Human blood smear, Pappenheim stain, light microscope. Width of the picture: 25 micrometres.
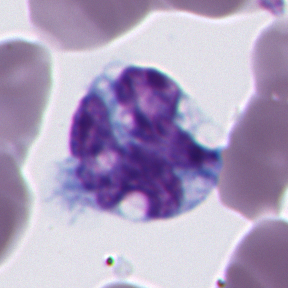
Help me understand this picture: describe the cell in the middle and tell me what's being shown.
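The cell has a roughly round outline. Its nucleus is irregular and folded and fills most of the cell; the chromatin stains dark purple, with paler patches between denser areas. A clear round space lies near its bottom. The cell is a monocyte.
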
